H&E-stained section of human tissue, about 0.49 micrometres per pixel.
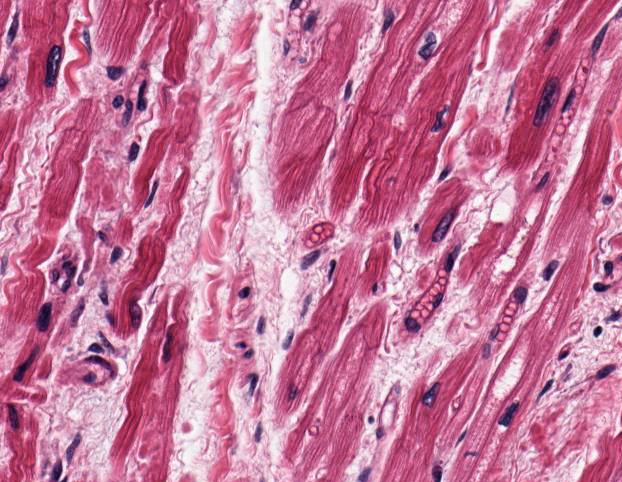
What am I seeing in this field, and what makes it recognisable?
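Myocardium occupies this field. Its muscle fibre nuclei are elongated and lie centrally within the fibres.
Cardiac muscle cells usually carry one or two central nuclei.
The fibre cytoplasm is deeply eosinophilic, with fine lengthwise fibrillar streaking. Capillaries with red blood cells in single file lie between the fibres in the centre and right half.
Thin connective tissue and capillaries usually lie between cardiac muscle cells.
Small dark oval or spindle-shaped nuclei are scattered between the fibres.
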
